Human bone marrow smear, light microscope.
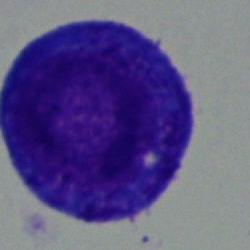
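Promyelocyte, the round cell in the middle. There's no pale rim of cytoplasm around its dark-stained area. Near the lower right edge sits one small clear spot, and the outline has a tiny bump at the upper right.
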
